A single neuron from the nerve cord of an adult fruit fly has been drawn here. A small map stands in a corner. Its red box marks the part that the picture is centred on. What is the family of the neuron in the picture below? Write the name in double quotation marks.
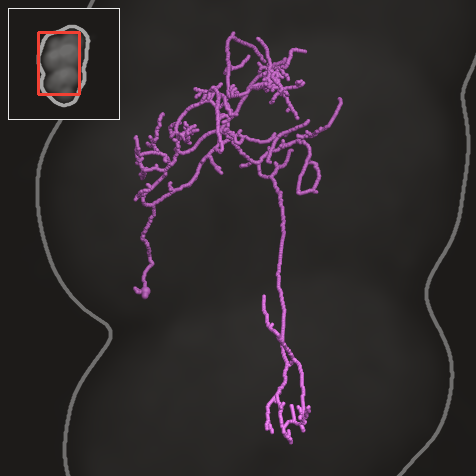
"hemilineage 17A"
